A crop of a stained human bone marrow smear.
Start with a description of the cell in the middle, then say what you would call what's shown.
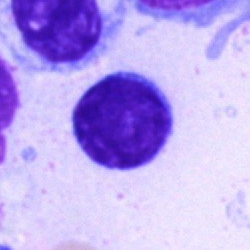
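Outline comes first on the list: smooth and round. Next is cytoplasm, which is scant, no more than a thin rim around the nucleus. The chromatin, checked after that, is dense and stains dark purple. Last, vacuoles: none are seen in the cell. With those points ticked off, the cell in the middle is a lymphocyte.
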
